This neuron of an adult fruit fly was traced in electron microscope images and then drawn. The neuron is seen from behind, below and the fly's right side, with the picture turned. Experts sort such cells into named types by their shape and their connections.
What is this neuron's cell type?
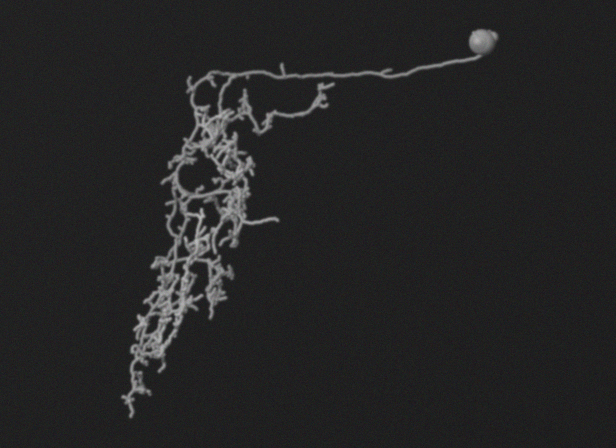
Cm7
